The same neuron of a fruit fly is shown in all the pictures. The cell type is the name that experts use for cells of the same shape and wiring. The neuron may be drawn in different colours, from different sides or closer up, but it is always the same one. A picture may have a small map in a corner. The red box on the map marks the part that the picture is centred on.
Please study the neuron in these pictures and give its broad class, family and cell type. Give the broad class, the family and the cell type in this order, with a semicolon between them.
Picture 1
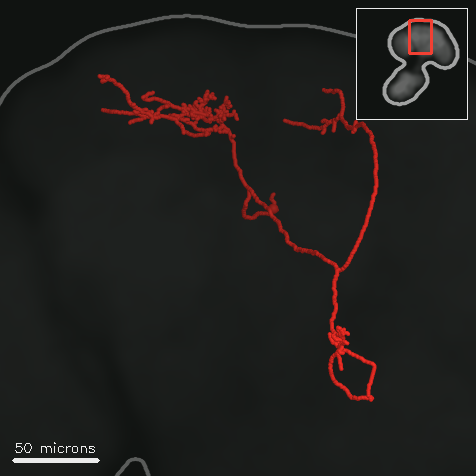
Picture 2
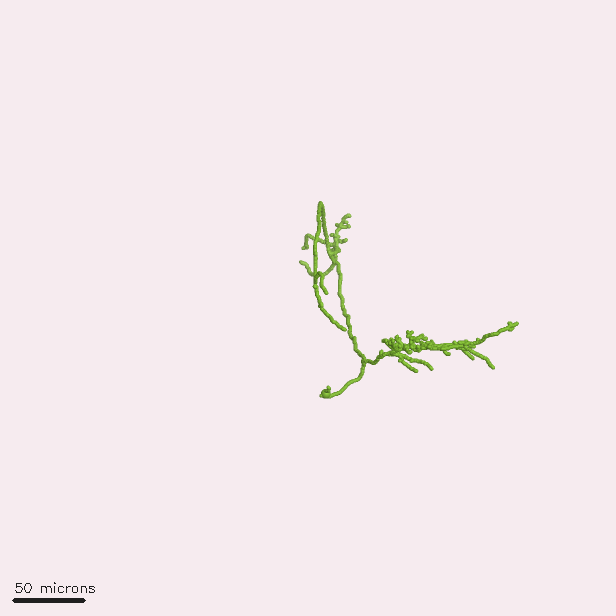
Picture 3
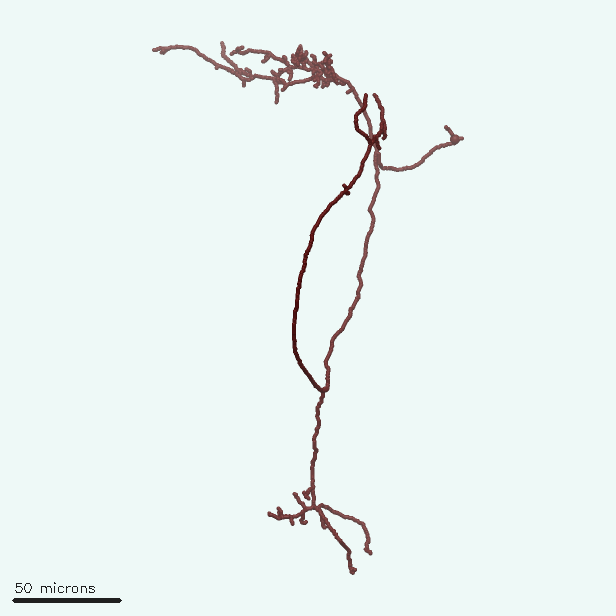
central-brain intrinsic neuron; hemilineage DM2_central; CB4124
